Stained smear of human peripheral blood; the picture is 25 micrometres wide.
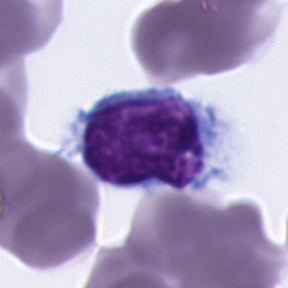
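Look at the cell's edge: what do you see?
It's ragged, fringed with fine hair-like projections, clearest on the right side.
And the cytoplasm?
Just a scant pale blue rim around the nucleus, no distinct granules.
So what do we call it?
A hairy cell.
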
